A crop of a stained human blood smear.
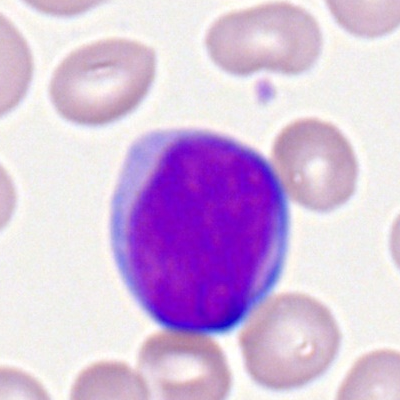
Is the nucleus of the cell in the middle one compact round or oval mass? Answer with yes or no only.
Yes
